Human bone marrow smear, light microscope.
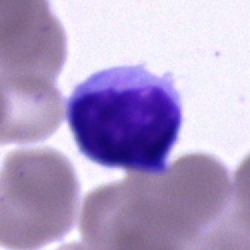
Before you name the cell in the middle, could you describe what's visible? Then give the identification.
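Outline roughly round. Nucleus occupies most of the cell; only a narrow rim of cytoplasm remains. Visible cytoplasm sits chiefly along the top. Small blebs project from the upper right edge. Cell: lymphocyte.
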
